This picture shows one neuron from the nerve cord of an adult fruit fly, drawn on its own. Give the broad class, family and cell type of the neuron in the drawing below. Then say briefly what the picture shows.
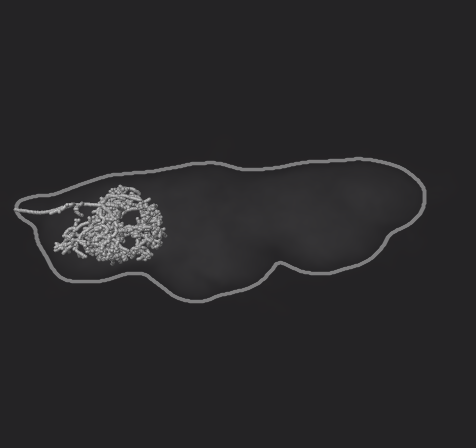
This is an ascending neuron. Its family is hemilineage 07B. It is of cell type AN07B015. In this view it is wider than it is tall.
